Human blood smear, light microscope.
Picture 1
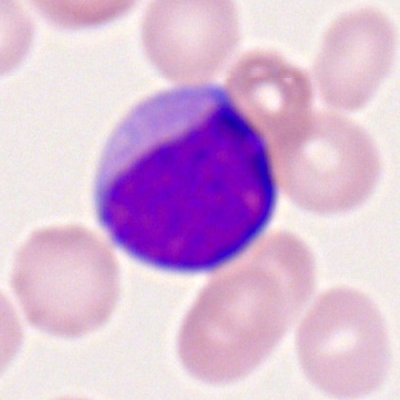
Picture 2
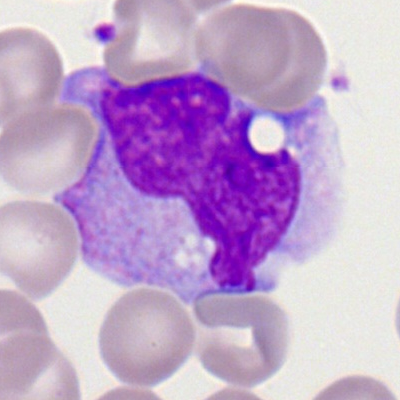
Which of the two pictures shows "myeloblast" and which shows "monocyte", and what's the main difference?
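You're looking at a myeloblast in picture 1 and a monocyte in picture 2. The myeloblast's outline is smooth and roughly round; the monocyte's is irregular, with indentations where red cells press against it, and several of the red cells crowding around it touch its edge. Compare the cytoplasm next. In the myeloblast it is scant compared with the nucleus, a pale blue crescent on the nucleus's upper-left side, with no granules or vacuoles. In the monocyte it is pale grey-blue and holds fine, faint pinkish-purple granules, and a round clear vacuole sits at the upper right edge of the nucleus.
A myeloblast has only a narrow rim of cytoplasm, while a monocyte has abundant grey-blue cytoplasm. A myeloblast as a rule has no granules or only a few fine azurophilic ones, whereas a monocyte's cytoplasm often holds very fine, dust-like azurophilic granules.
The myeloblast's nucleus stains deep purple, with a few small pale spots scattered through it.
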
